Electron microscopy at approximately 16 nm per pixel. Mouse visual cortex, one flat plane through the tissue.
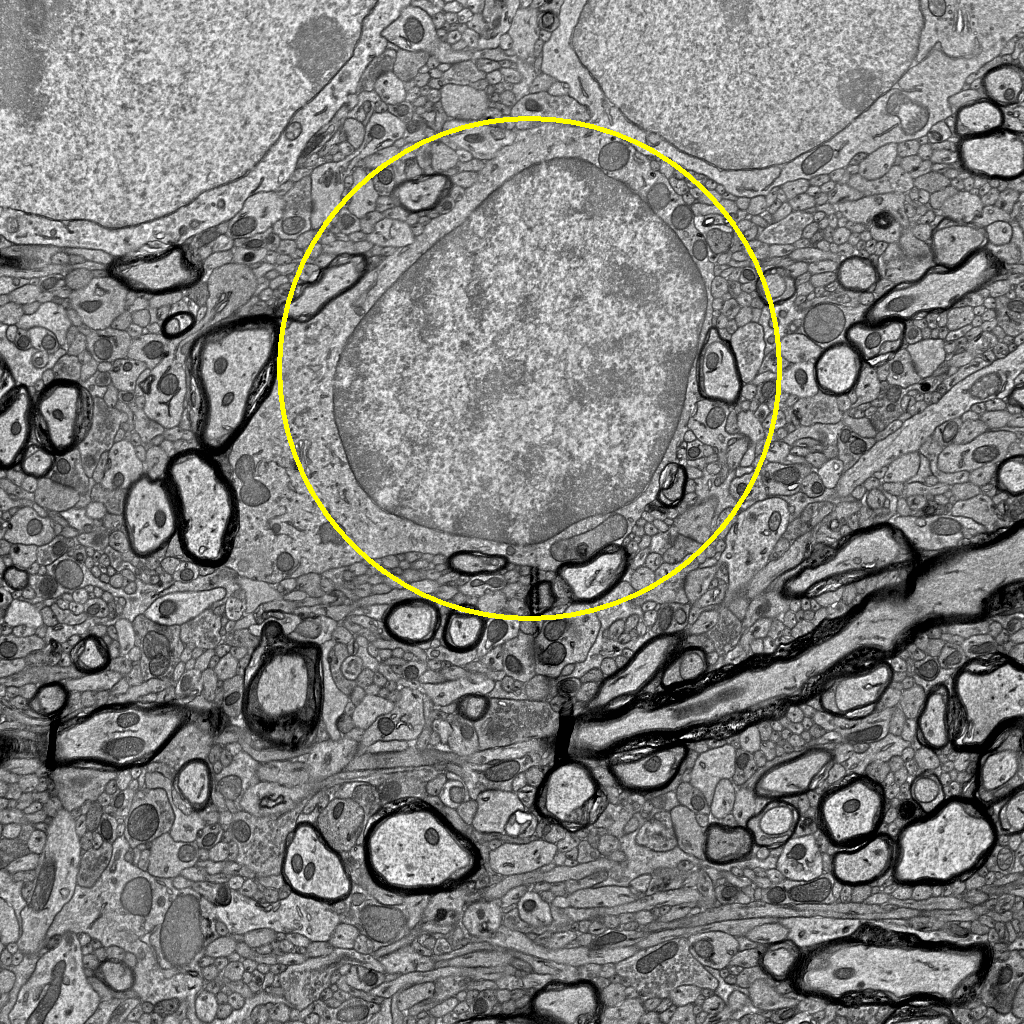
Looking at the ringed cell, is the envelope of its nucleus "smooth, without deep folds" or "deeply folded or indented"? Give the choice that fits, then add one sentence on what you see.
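Smooth, without deep folds. The nuclear envelope runs smoothly, without deep infoldings.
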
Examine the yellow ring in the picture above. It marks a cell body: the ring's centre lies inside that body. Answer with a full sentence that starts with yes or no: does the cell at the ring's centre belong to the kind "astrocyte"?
No, the cell whose body contains the ring's centre in the image is a different kind of cell.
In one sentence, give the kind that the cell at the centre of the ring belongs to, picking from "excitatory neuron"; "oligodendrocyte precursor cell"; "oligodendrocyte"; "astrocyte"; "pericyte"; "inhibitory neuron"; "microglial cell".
As it turns out, the cell at the ring centre is an oligodendrocyte.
